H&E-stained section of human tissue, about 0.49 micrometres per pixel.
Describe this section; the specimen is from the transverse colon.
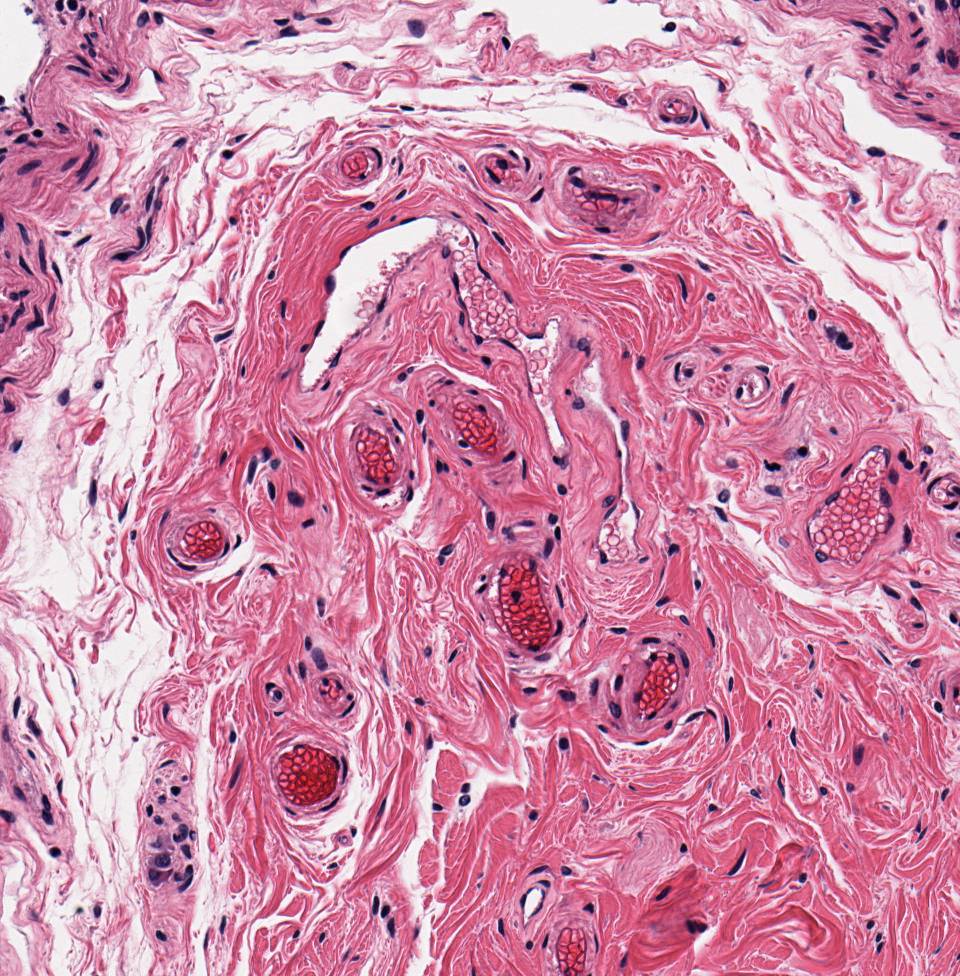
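A dense pink fibrous region fills the centre of the field, with many small round vessels scattered through it. Most of these small vessels have lumens packed with red blood cells. The central stroma consists of wavy, strongly eosinophilic fibres, between which lie scattered elongated dark nuclei. No fat cells are present in the field.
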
